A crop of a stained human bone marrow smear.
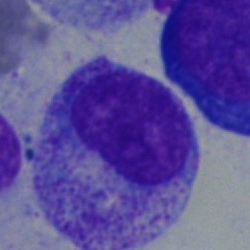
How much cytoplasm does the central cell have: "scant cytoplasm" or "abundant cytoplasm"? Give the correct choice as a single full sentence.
The cell has plenty of cytoplasm around its nucleus.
